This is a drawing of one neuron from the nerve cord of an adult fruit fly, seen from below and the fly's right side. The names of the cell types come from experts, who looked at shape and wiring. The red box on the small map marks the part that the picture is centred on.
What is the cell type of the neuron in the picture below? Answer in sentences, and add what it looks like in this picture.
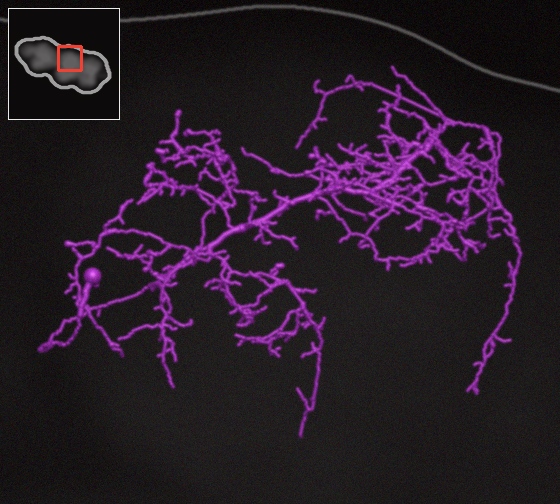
It is of cell type IN04B031. It is a nerve-cord intrinsic neuron. The picture shows more than a hundred branch ends. As drawn here it is wider than it is tall.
